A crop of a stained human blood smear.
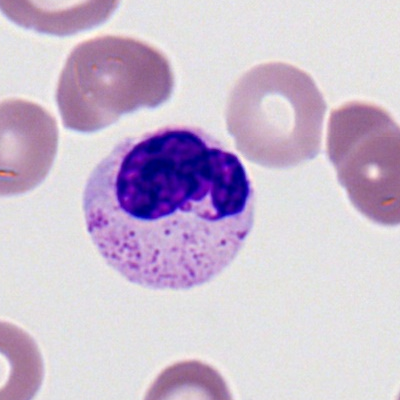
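Segmented neutrophil at the centre of this stained human blood smear. Following its outline, I find the nucleus sitting in the upper part of the cell, with a deep notch cutting into its lower edge. The chromatin there is dark purple and coarsely clumped. Below and around it, the cytoplasm is plentiful and pale pinkish-lilac.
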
